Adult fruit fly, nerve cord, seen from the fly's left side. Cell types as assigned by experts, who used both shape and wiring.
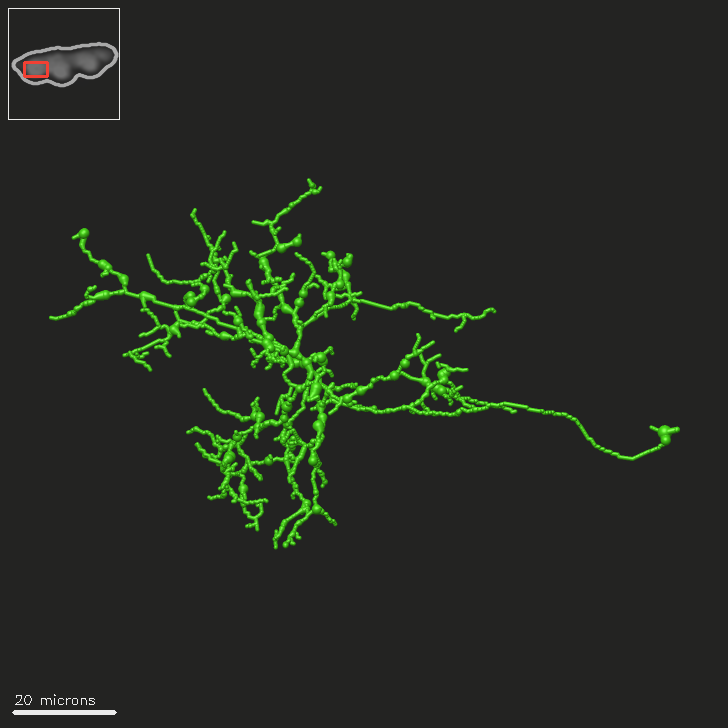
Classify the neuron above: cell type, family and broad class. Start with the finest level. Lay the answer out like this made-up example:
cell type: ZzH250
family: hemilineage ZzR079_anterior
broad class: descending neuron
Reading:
cell type: IN20A.22A055
family: hemilineage 20A.22A
broad class: nerve-cord intrinsic neuron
